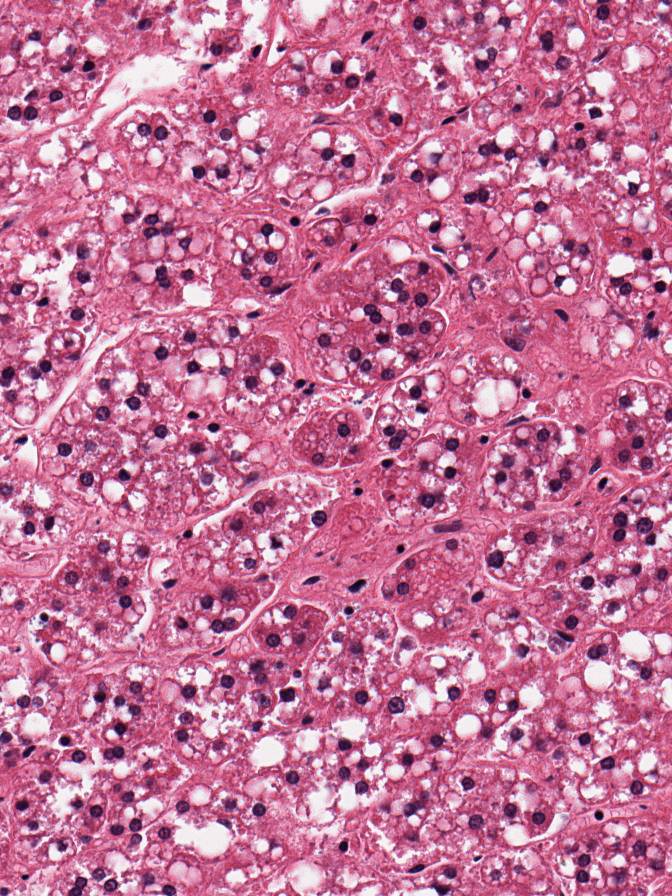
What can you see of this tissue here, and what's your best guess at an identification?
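Cells throughout the field form rounded nests divided by thin partitions. Each nest is solid, lacking a central lumen. The cytoplasm is abundant and pale pink, filled with many clear vacuoles of varying size. Nuclei are small, round and dark. The tissue is adrenal gland.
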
